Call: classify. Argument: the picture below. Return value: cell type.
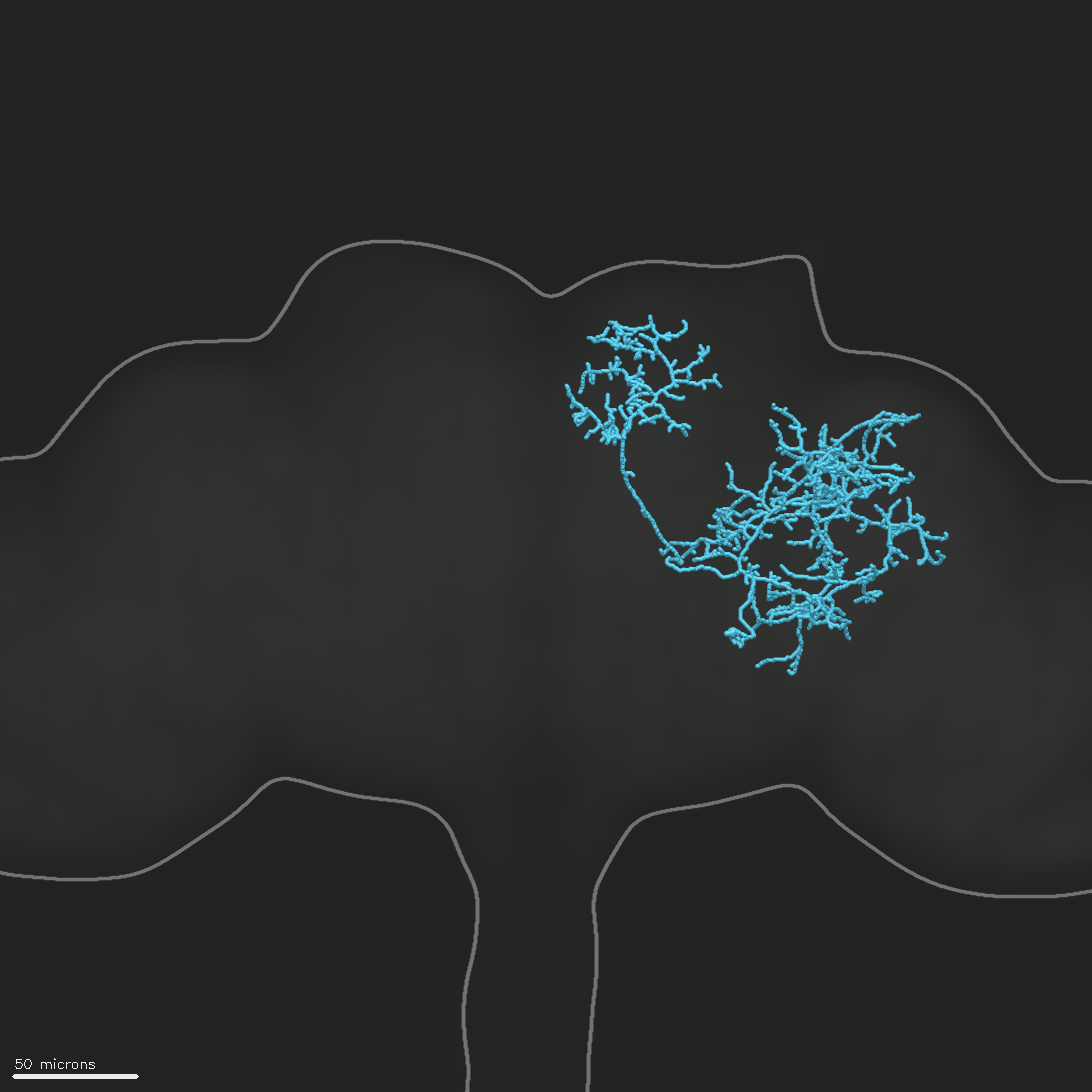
SMP418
